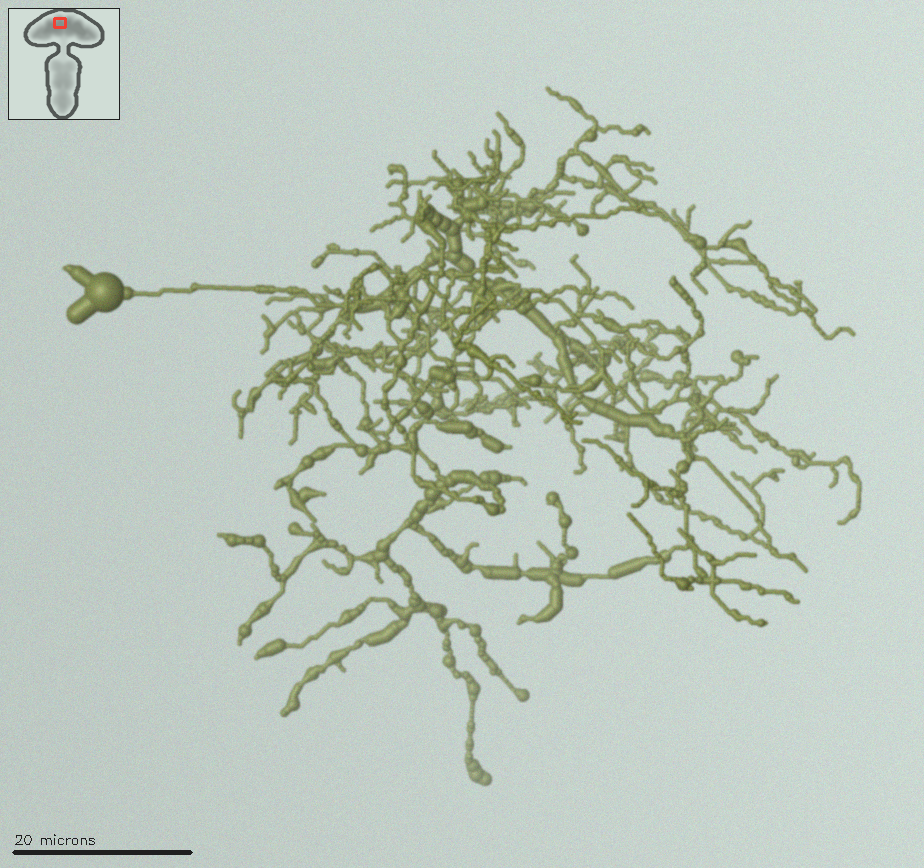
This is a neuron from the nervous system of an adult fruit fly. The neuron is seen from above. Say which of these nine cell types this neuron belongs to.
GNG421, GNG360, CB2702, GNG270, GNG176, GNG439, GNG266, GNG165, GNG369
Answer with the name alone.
GNG165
